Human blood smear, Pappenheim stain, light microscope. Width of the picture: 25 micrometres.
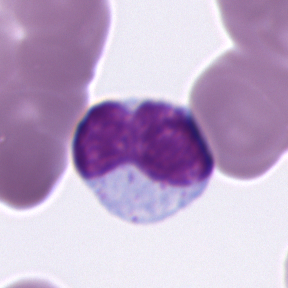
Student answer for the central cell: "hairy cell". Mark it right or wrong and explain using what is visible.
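First item: the outline is smooth and roughly round, and the cell measures about 13 by 11 micrometres. Second: the nucleus, about 12 by 7 micrometres, lies toward the top of the cell and takes up about 60% of its area. Third: no nucleoli are visible in the nucleus. Fourth: the cytoplasm is pale blue-grey, with a few fine purple granules scattered through it. Fifth: red cells lie close to the cell on its left and right sides.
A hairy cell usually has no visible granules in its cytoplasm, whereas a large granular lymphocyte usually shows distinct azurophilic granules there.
The granules recorded under the fourth item therefore count for large granular lymphocyte and against hairy cell.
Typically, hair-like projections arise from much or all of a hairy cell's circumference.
The smooth outline under the first item counts against hairy cell as well. The name hairy cell does not fit; this cell is a large granular lymphocyte.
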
